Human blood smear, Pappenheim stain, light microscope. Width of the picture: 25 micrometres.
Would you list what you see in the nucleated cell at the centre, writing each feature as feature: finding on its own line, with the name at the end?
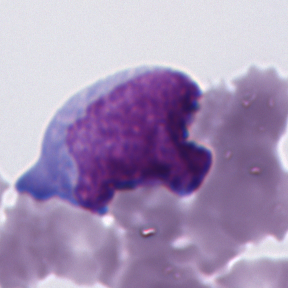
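Nucleus shape: irregular, I'd say, with notched, uneven indentations along the right margin.
Nuclear stain: a deep reddish-purple.
Cytoplasm: pale blue, mostly on the left as a broad crescent.
Cytoplasm shading: deeper blue along the lower-left edge than nearer the nucleus.
Size: about 17 by 13 micrometres for the whole cell.
Identity: myeloblast.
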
